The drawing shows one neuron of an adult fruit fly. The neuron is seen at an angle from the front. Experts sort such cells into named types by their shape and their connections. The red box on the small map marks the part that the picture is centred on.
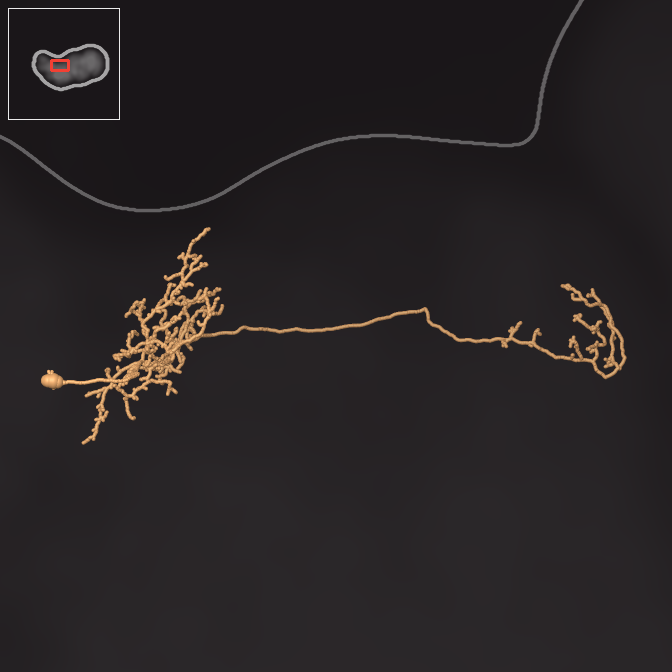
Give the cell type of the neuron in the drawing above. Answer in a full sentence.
The cell type is Tm16.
